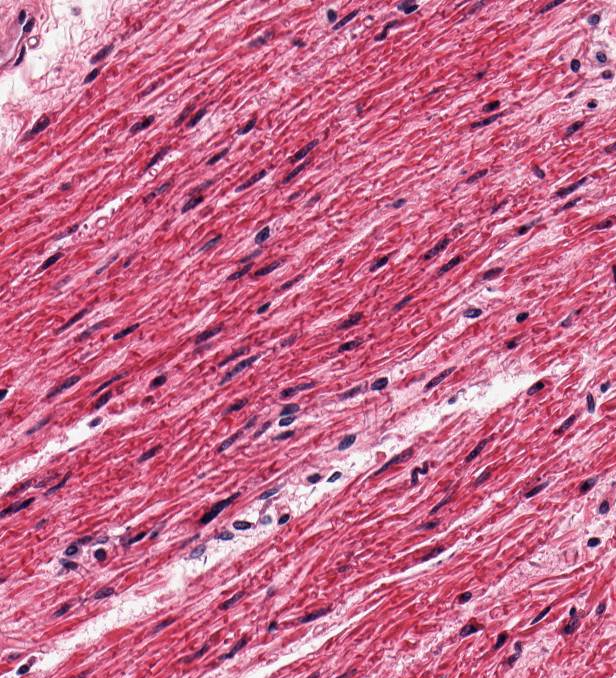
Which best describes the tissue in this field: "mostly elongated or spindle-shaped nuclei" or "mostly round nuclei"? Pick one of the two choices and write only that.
Mostly elongated or spindle-shaped nuclei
